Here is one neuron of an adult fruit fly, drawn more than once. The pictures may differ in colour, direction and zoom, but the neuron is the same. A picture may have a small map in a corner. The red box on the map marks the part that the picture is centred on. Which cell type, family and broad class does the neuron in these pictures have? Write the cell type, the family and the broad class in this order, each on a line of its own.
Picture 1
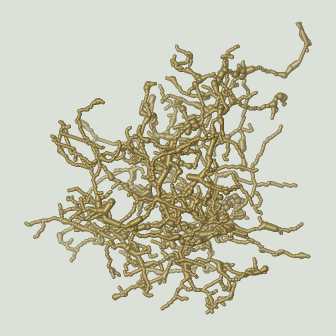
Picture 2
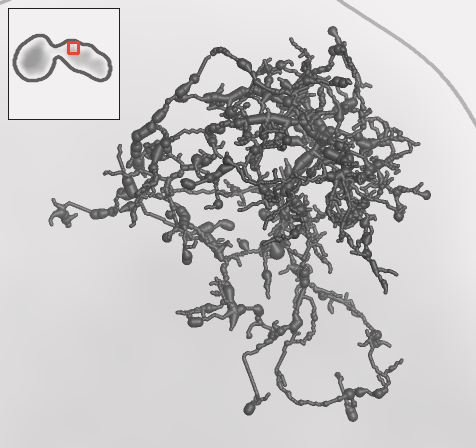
IN01B008
hemilineage 01B
nerve-cord intrinsic neuron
